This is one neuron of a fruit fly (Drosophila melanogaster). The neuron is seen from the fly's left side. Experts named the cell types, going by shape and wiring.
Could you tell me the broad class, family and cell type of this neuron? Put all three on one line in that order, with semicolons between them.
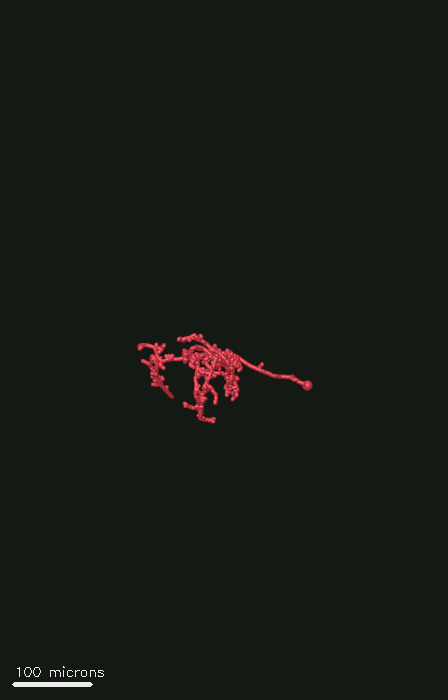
nerve-cord intrinsic neuron; hemilineage 03A; IN03A032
